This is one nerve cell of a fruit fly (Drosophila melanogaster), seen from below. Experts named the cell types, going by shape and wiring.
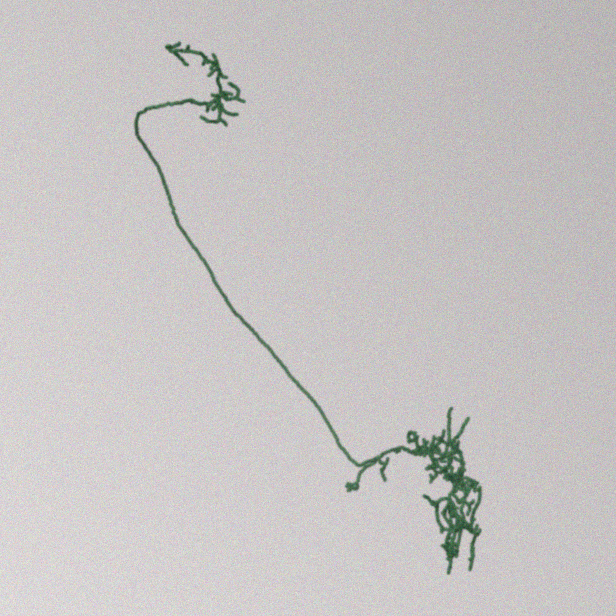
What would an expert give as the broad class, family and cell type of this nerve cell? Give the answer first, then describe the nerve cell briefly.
It is a central-brain intrinsic neuron. The family is hemilineage VLPd&p1_dorsal. The cell type is PVLP008_c. The cell body can be seen at the bottom of the picture. Dozens of branch ends can be seen.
